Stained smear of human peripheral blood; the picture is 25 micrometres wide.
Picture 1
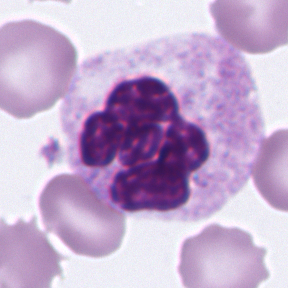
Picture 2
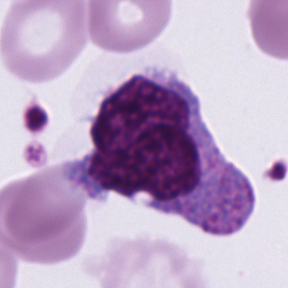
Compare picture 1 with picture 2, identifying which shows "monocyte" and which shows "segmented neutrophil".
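Picture 1 shows a segmented neutrophil and picture 2 a monocyte. They differ first in the colour of the cytoplasm: pale pink in the segmented neutrophil, pale greyish-lilac in the monocyte.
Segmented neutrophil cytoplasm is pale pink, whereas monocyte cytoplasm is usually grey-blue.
Their granules differ as well: fine violet granules sprinkle the neutrophil's cytoplasm, while fine reddish-purple granules are scattered through the monocyte's.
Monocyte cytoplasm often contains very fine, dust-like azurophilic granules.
In the neutrophil the chromatin is dark purple and coarsely clumped, and no nucleoli are visible; the monocyte shows no distinct nucleoli either, and its nucleus measures about 11 micrometres across.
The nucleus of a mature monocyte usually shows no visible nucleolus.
The borders also differ: the neutrophil's outline is roughly round, whereas fine, frayed hair-like projections fringe the upper and left borders of the monocyte. Lastly, no vacuoles are seen in the neutrophil's cytoplasm, while in the monocyte a small clear space lies at the lower edge of the nucleus.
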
